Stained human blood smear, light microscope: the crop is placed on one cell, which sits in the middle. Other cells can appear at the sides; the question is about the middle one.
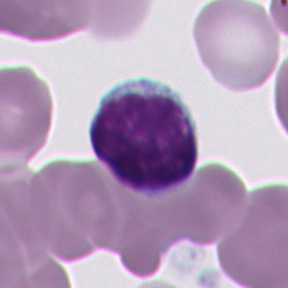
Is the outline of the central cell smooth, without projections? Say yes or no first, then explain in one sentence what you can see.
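Yes. The cell outline is round and smooth.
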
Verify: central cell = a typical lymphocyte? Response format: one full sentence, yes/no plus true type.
Yes, the cell occupying the center is a typical lymphocyte.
